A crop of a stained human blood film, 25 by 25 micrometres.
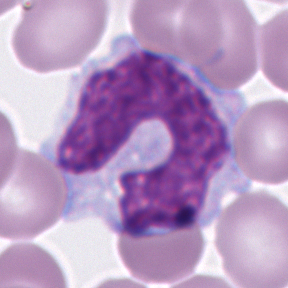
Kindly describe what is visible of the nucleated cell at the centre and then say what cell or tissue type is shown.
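Notice the irregular border on the middle cell, with small blunt bulges along the edge. Its nucleus curves like a horseshoe opening to the lower left, with a small, very dark, dense clump at the lower end. The cytoplasm is pale grey-blue. It's a monocyte.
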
